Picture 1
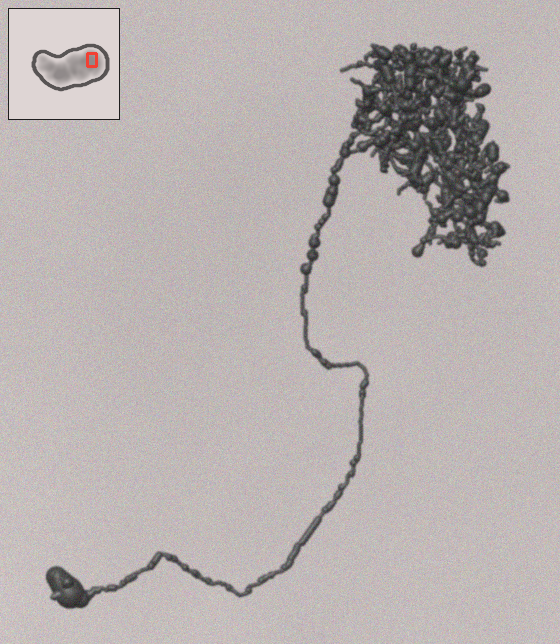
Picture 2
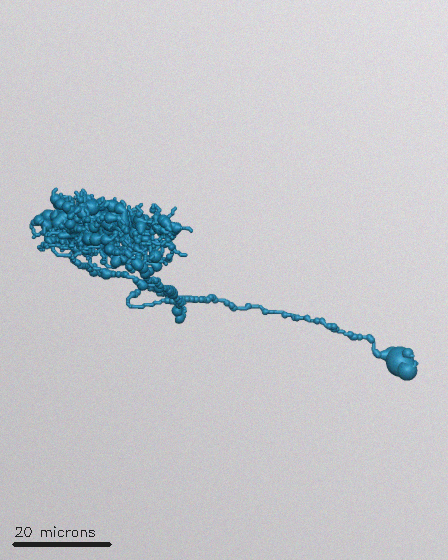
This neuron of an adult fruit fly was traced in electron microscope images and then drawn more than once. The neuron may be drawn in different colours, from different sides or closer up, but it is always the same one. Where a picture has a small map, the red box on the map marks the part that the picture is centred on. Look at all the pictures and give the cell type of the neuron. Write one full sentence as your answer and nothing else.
In terms of cell type, the neuron is LPi43.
